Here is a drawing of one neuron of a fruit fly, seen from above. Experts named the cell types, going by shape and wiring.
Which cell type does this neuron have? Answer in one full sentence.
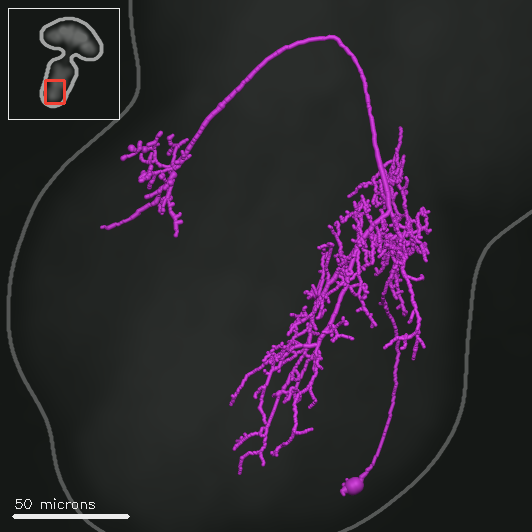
This neuron has been assigned cell type IN14B006.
